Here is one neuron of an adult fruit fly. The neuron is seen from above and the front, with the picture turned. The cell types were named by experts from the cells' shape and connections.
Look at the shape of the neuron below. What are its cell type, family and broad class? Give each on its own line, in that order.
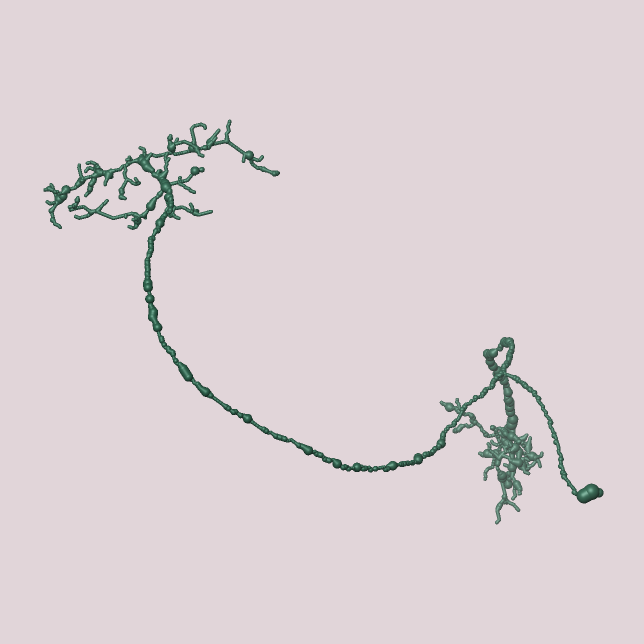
LC9
hemilineage VPNd3
visual projection neuron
